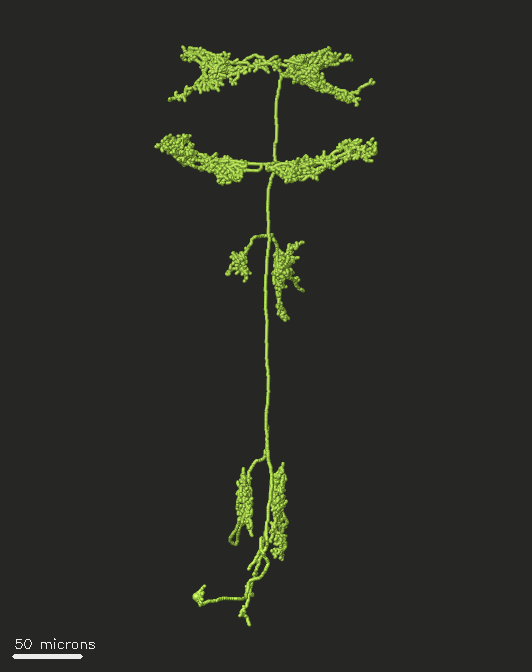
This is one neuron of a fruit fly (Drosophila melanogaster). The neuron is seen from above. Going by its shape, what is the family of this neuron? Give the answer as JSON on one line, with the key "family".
{"family": "hemilineage 05B"}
